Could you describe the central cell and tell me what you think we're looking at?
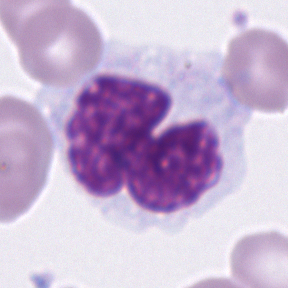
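Outline irregular and somewhat angular, not round. No distinct nucleoli in the nucleus. Cytoplasm pale grey-blue, holding only fine, faint granules. Cell type: monocyte.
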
